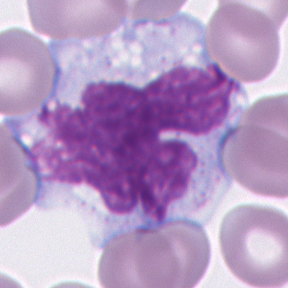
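Monocyte in a stained peripheral blood smear: the nucleus looks large, folded into several broad lobes that take up the middle of the cell. Around it the cytoplasm seems plentiful and pale grey-blue, with fine, sparse pinkish-purple granules scattered through it. Many small clear vacuoles show there too, most of them sitting above the nucleus.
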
